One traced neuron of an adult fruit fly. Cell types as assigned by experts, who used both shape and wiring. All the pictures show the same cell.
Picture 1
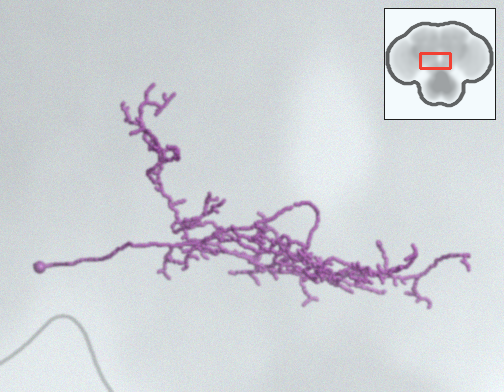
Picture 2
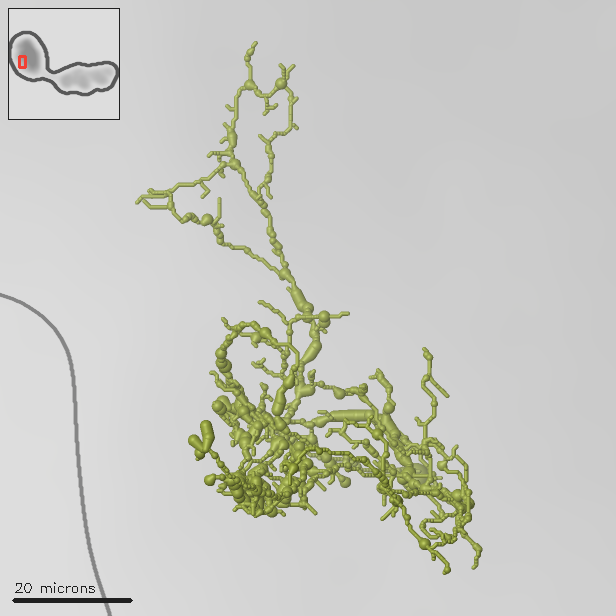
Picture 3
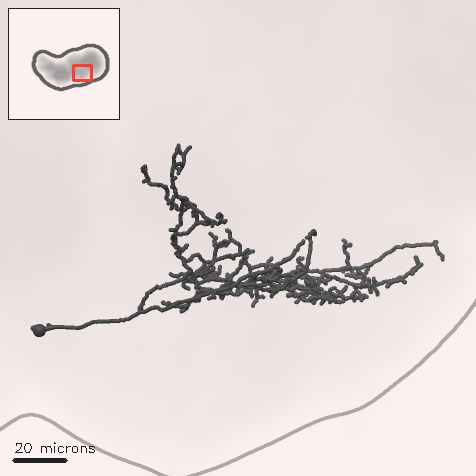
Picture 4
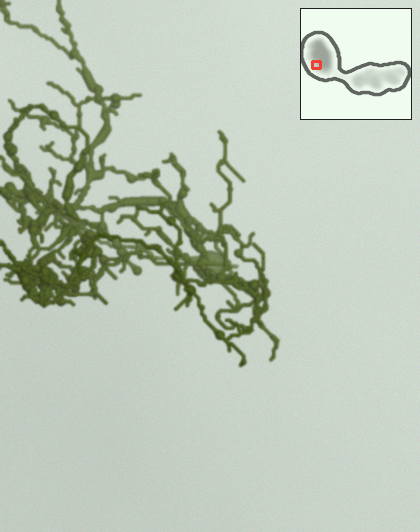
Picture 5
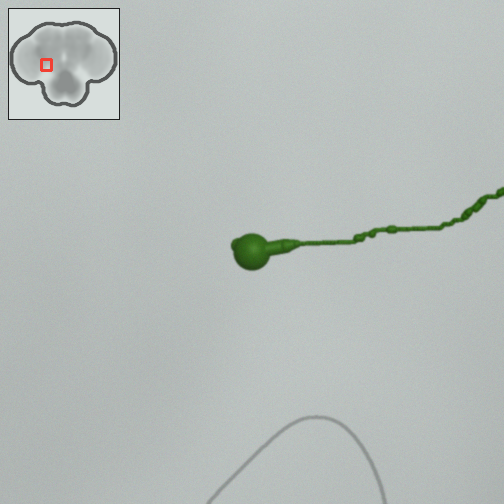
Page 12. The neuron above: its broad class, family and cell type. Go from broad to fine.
central-brain intrinsic neuron; ALON; ALON2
